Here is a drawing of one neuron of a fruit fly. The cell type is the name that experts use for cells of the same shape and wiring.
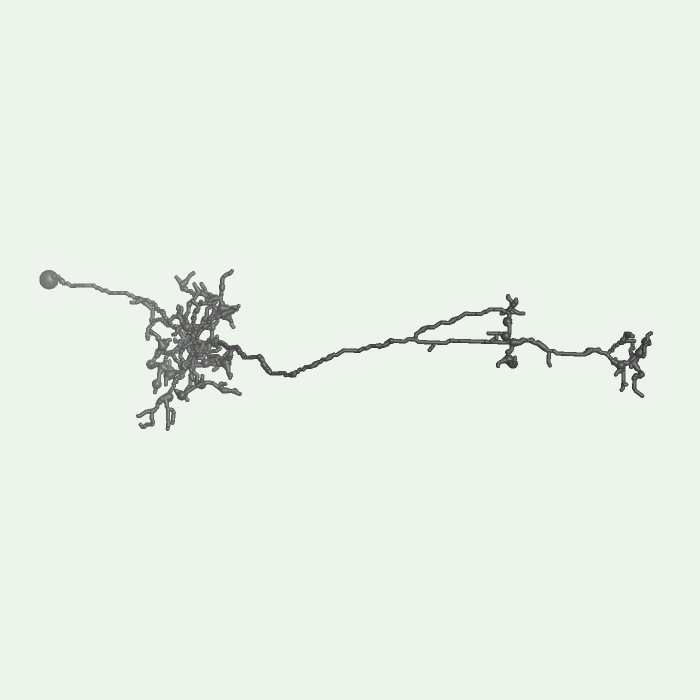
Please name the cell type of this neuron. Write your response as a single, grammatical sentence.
Cell type Tm37 is what this neuron is.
